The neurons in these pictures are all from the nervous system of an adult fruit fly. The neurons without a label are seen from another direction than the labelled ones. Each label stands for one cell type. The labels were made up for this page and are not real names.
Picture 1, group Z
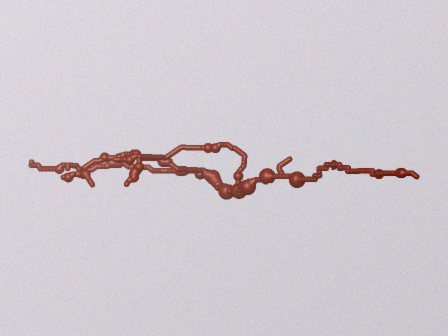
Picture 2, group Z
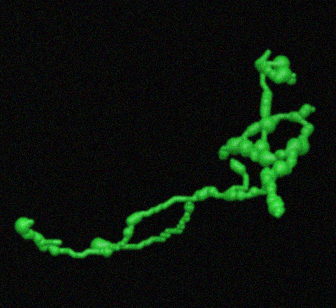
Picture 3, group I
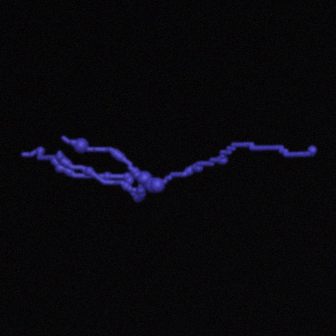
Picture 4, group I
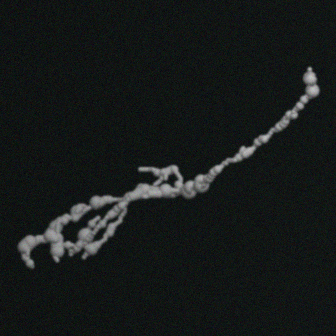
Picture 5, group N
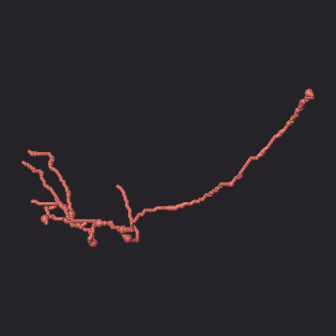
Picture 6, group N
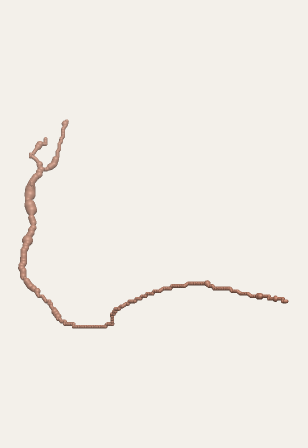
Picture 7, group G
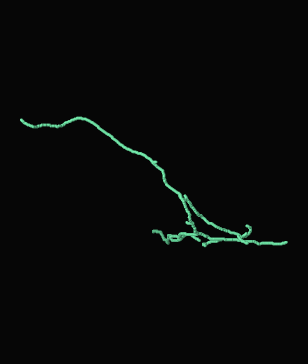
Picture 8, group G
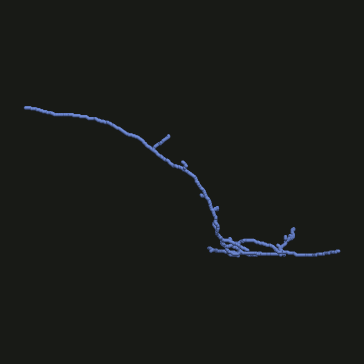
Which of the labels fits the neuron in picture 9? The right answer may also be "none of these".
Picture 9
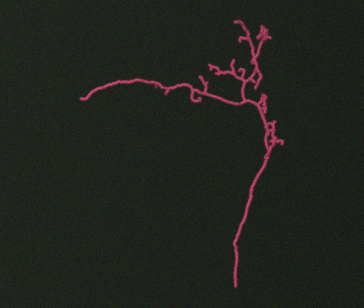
group G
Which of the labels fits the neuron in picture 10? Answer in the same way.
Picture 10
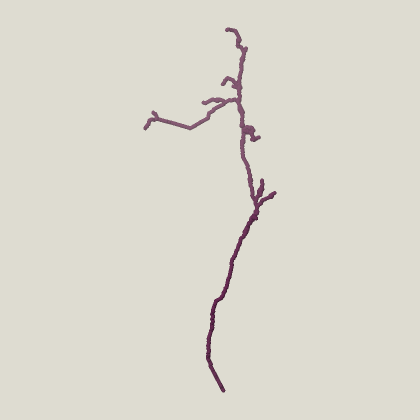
group G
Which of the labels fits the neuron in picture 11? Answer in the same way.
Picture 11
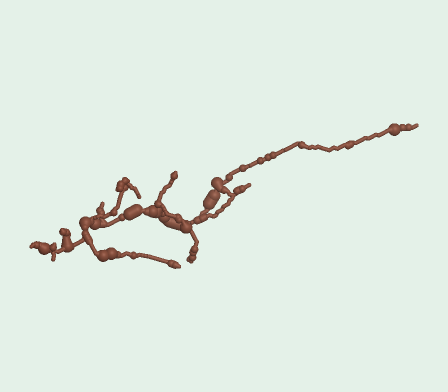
group I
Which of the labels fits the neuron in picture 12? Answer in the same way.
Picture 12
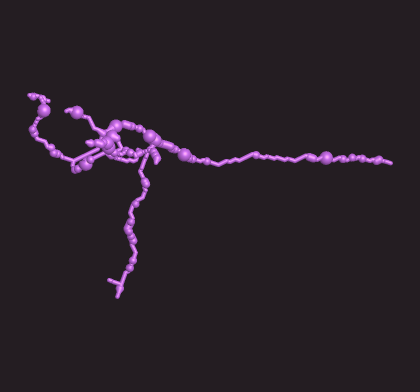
group Z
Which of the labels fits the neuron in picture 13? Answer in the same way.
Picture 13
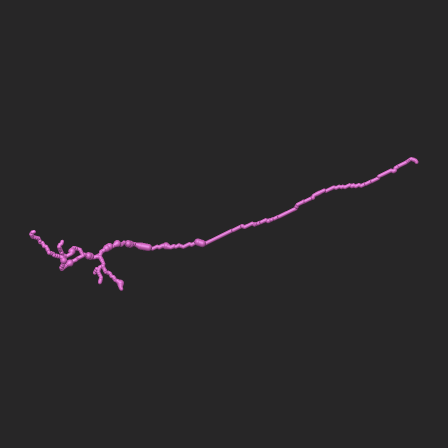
none of these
